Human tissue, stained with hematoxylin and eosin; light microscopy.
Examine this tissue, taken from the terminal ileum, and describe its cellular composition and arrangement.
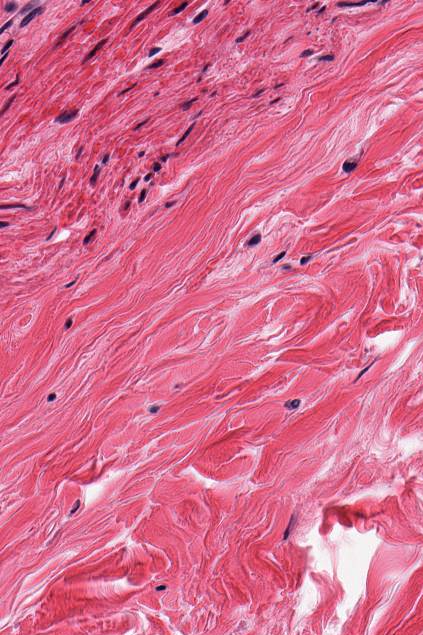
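Densely packed pink collagen bundles occupy the entire field. These bundles are wavy and run roughly parallel to one another across the field. Between them, the nuclei are small and dark, ranging from spindle-shaped to oval. They are most numerous in the upper left part of the field.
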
